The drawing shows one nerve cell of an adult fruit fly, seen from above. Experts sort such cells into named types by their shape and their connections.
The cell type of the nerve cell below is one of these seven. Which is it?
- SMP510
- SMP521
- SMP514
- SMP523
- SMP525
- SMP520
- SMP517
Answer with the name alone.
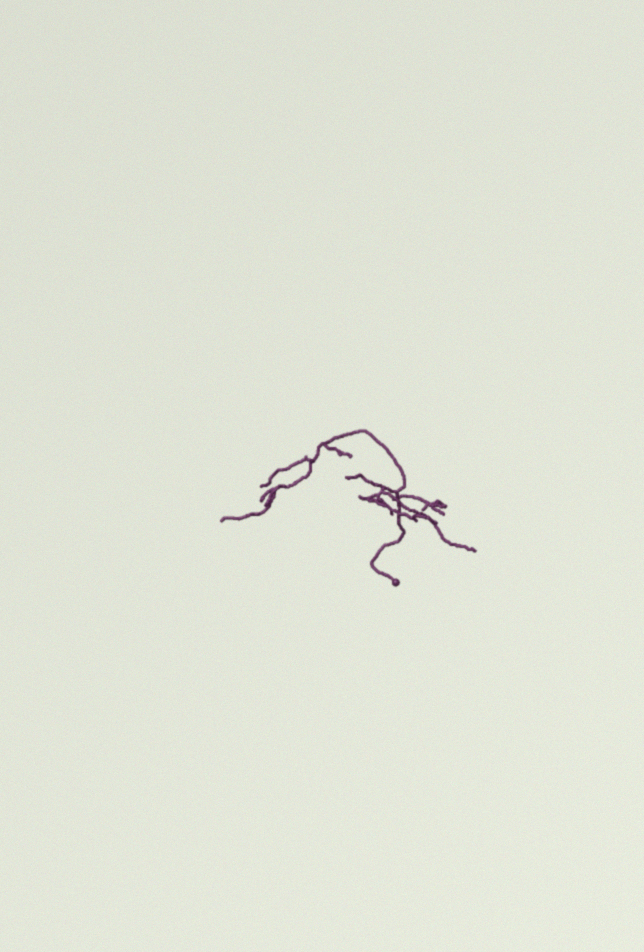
SMP523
